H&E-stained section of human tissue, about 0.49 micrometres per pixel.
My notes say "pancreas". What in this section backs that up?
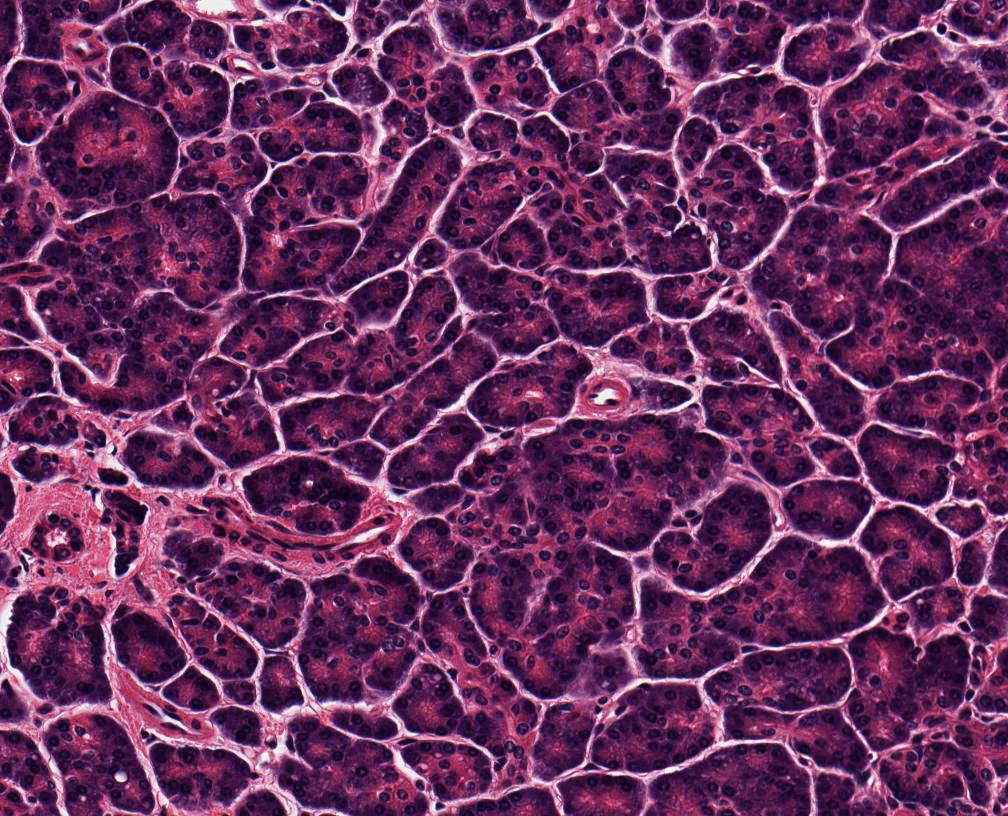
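Pancreas; closely packed rounded glandular acini fill almost the whole field.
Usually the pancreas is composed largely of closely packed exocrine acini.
Acinar cells: dark purple basal cytoplasm, pinker apical cytoplasm toward each acinus centre; both fit.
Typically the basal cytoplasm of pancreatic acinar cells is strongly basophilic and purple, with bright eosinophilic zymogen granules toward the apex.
Nuclei round, dark, uniform, toward the cell base. Connective tissue between acini scant, in thin strands, thickest at lower left.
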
